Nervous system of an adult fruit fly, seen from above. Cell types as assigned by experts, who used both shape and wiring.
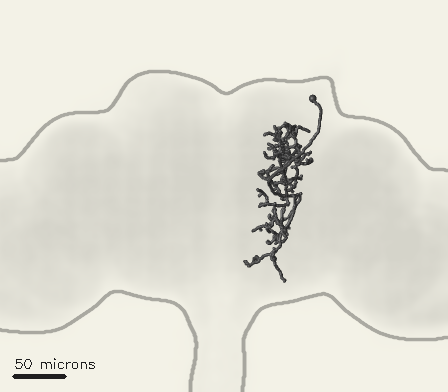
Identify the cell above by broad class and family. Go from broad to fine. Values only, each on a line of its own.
central-brain intrinsic neuron
hemilineage AOTUv1_ventral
